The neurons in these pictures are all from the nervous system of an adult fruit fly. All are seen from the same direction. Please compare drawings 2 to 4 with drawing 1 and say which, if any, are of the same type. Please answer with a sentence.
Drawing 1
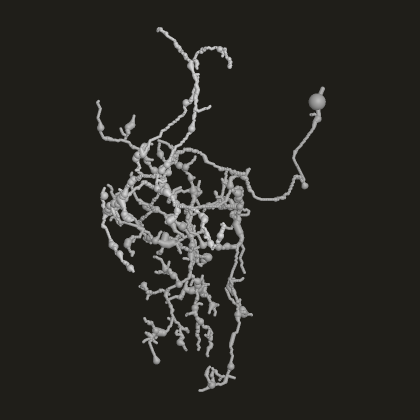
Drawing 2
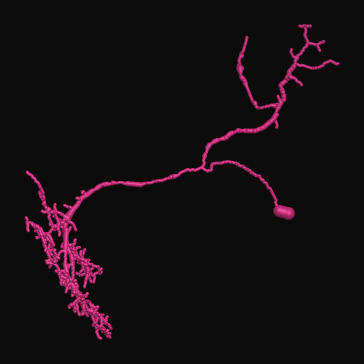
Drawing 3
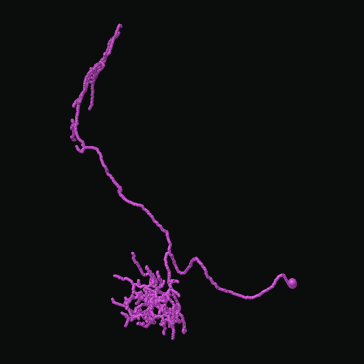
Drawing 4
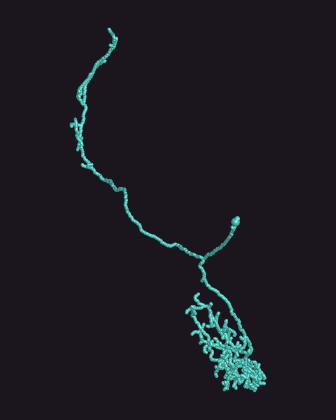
Drawing 3 and drawing 4 are of the same cell type.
